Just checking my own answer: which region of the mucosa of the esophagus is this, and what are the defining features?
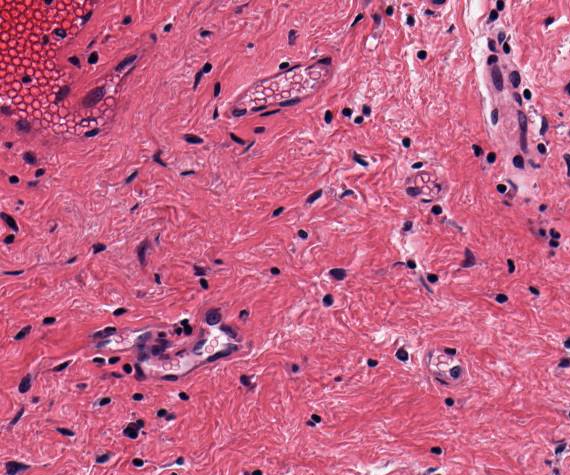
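You are looking at loose connective tissue. Look first at the pink collagen fibres: they are wavy and run in many different directions. That sets it apart from the muscularis mucosae, which usually forms compact, parallel bundles of pink spindle cells. Between the fibres, notice the small, dark fibroblast nuclei, spindle-shaped to oval, lying sparsely scattered. Several small vessels are dotted through the stroma, and some hold red blood cells.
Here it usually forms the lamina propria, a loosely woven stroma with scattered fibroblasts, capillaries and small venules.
There is no epithelium anywhere in the field.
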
